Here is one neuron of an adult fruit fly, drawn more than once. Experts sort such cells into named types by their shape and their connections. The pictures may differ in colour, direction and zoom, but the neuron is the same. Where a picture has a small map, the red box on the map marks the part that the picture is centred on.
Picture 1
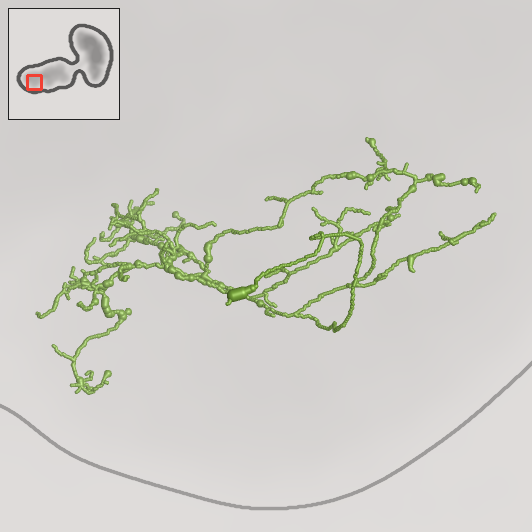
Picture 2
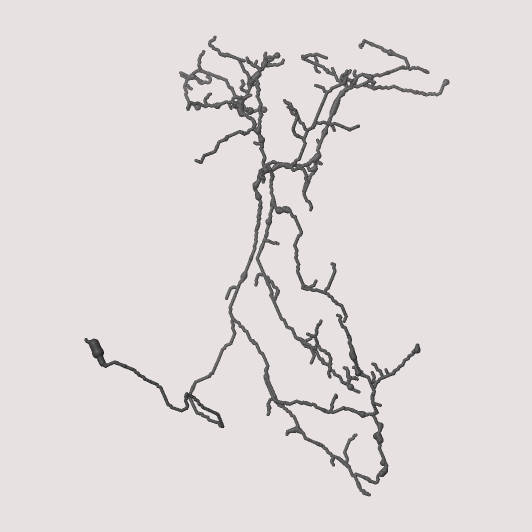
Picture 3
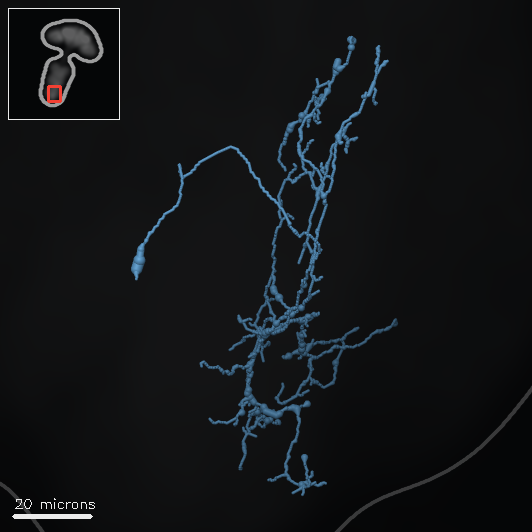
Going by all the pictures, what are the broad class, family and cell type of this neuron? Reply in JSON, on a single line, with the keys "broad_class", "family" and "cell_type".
{"broad_class": "nerve-cord intrinsic neuron", "family": "hemilineage 14A", "cell_type": "IN14A072"}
